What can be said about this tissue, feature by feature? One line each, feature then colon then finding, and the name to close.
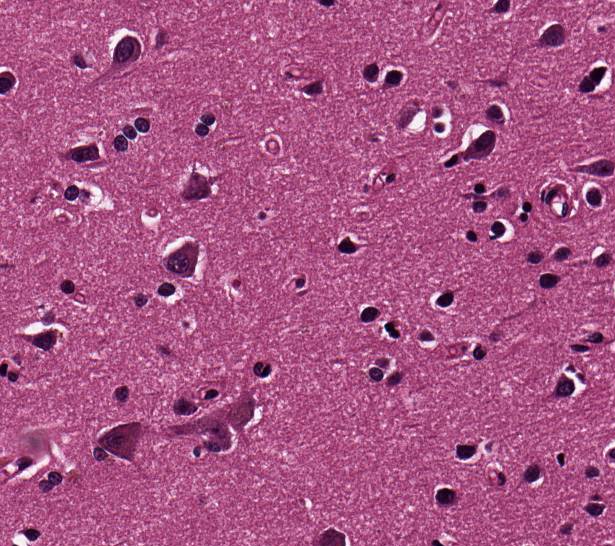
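Large neurons: triangular, with tapering processes
Location: left half, clearest at lower left
Neuron cytoplasm: generous pink-purple rim around nucleus
Small nuclei: round, dark, little visible cytoplasm
Number: small nuclei far outnumber the neurons
Spread: small nuclei across the whole field
Grouping: some small nuclei in groups of two to four, as at upper left
Name: cerebral cortex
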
